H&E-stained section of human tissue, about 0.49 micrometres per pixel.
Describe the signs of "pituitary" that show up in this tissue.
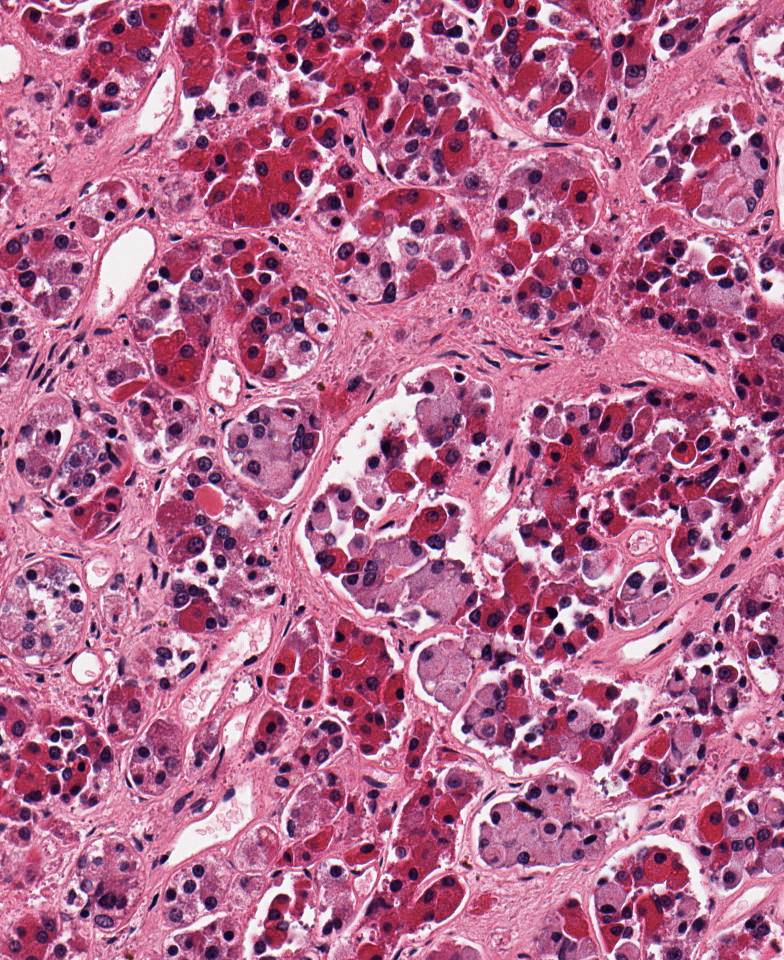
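Across the whole field, cells are grouped in rounded nests separated by pink fibrous septa, and the nests are solid clusters without a central glandular lumen. Within the same nests, cells with intensely red cytoplasm lie mixed among cells with pale grey-lilac cytoplasm.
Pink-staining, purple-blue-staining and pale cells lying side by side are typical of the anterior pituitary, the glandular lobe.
The red and pale cells mixed in one nest are what goes with pituitary here. Thin-walled small vessels with open white lumens run in the septa, one prominent at the upper left.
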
